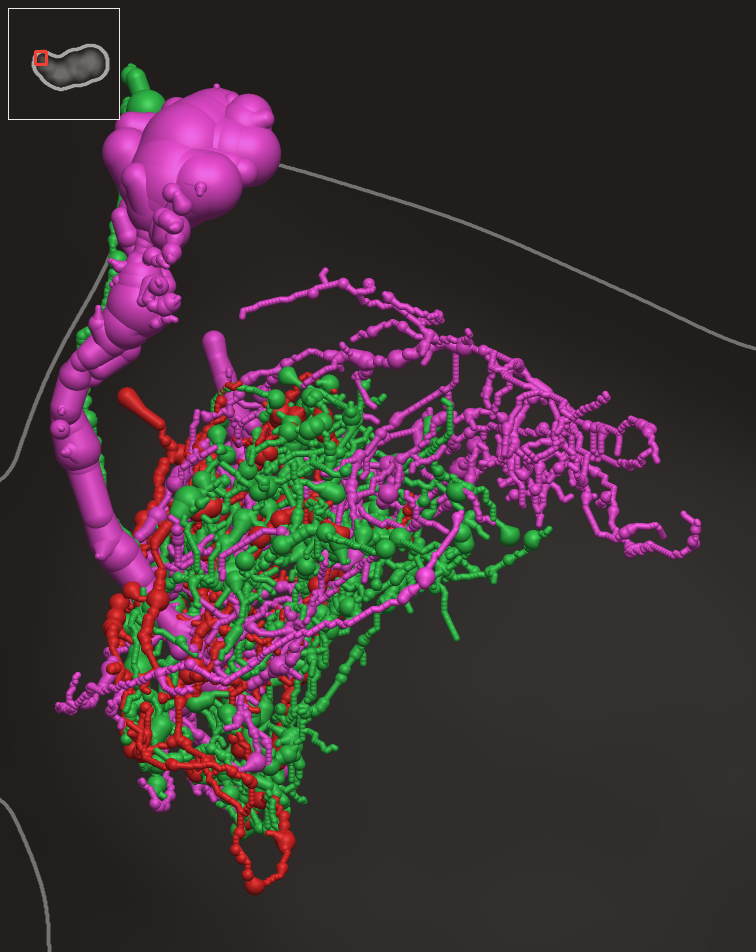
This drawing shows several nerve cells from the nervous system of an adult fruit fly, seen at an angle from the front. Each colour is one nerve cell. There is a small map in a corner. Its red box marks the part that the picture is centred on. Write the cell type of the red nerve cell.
INXXX409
